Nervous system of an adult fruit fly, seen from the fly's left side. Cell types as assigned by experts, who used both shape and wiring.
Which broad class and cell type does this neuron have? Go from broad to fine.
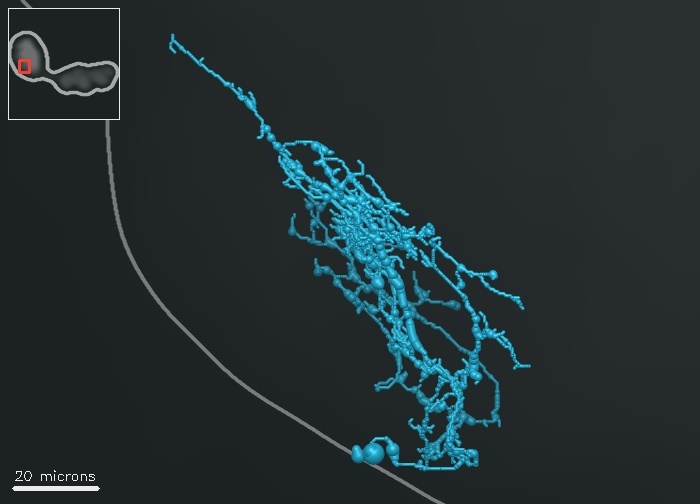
central-brain intrinsic neuron; GNG183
